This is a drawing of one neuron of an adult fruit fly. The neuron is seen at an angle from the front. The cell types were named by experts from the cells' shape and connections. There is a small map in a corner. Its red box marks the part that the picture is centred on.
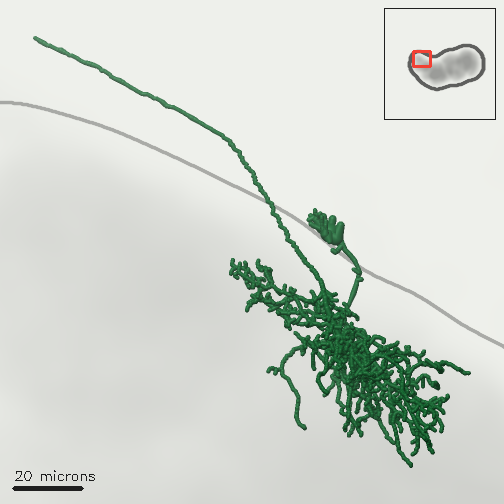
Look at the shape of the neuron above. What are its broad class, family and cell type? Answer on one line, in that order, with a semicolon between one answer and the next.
motor neuron of the nerve cord; MNad; MNad44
